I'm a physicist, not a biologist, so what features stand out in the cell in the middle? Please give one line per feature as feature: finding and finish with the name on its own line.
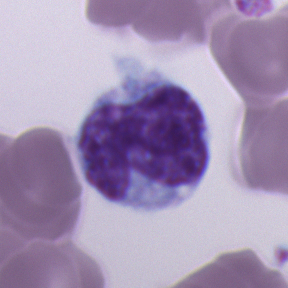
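Nucleus: fills most of the cell, leaving a narrow margin of cytoplasm
Chromatin: dark purple, clumped, with paler gaps between clumps
Outline: roughly round
Projection: pale, frayed wisp of cytoplasm at the top
Cell: monocyte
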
